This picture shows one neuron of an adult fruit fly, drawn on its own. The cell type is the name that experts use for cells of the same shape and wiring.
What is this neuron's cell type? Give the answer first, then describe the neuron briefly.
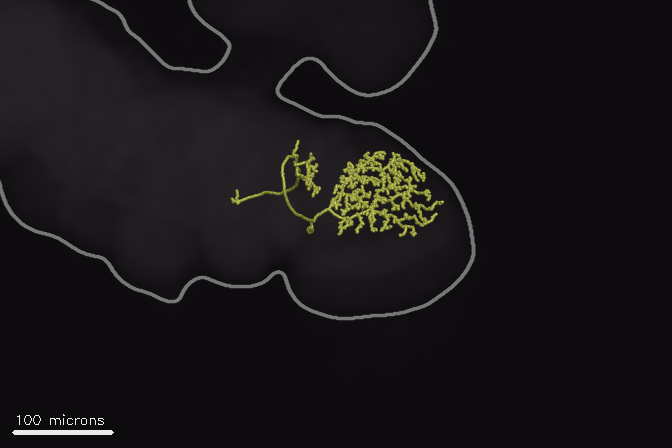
The cell type is MeVP62. This is a visual projection neuron. From left to right in the picture it spans about 200 microns. In this view it is wider than it is tall.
